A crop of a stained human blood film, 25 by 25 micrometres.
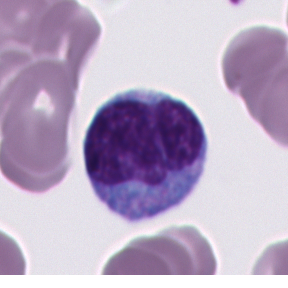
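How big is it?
About 11 micrometres across, with a round, smooth outline.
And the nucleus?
About 11 by 8 micrometres, filling about 60% of the cell's area, with dark purple, coarsely clumped chromatin.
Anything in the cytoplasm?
No large coarse granules; it forms a crescent widest below the nucleus.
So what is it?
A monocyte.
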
